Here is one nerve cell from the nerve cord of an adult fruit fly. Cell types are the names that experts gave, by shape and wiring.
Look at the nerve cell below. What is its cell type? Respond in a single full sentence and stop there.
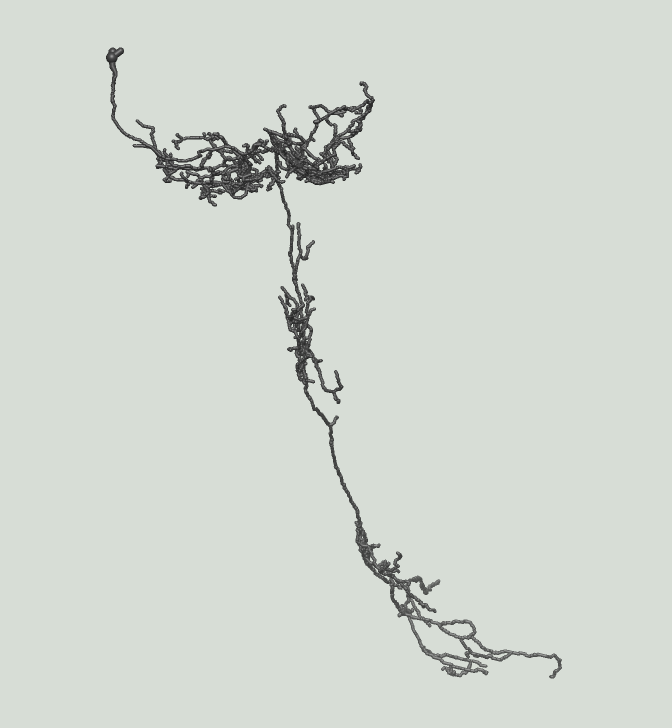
To this neuron applies the cell type name ANXXX196.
